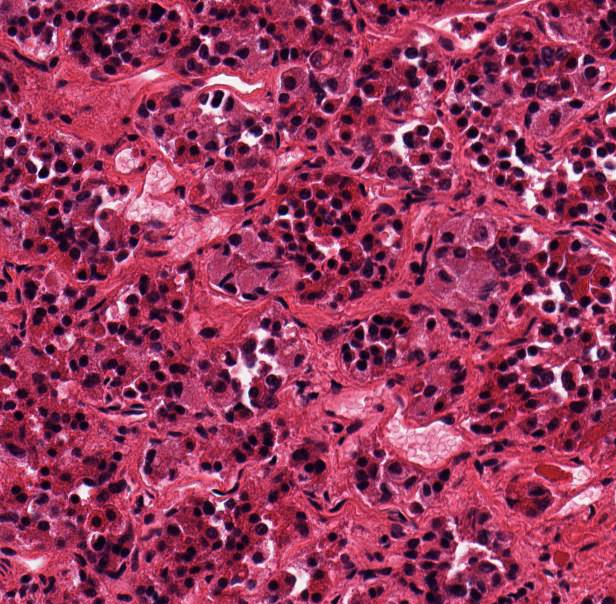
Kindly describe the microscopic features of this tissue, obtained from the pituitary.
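Throughout the field, the cells are arranged in small rounded nests and cords separated by thin pink fibrous septa. They form no glandular lumens or ducts, and no fat cells are present.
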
